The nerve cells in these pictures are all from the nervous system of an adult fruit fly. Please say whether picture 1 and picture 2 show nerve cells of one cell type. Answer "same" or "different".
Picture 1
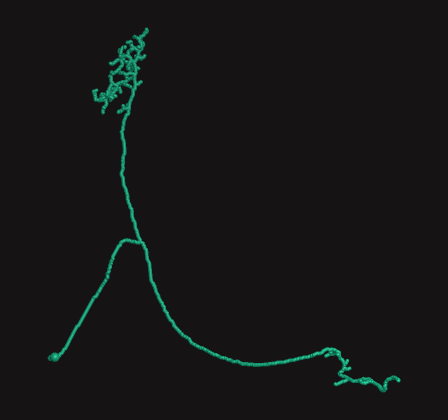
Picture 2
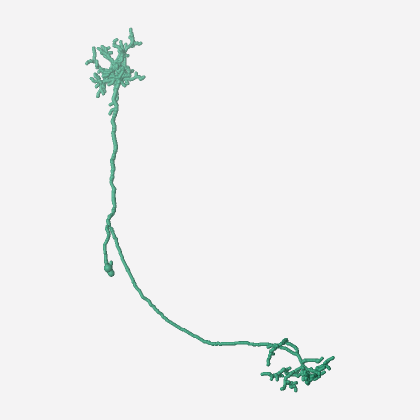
different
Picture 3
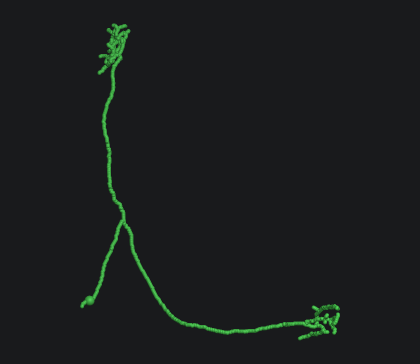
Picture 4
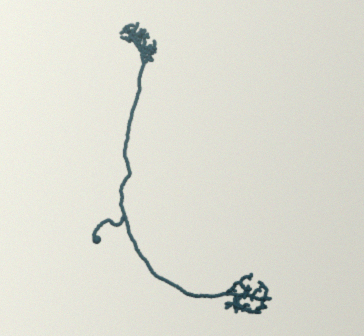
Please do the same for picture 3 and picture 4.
different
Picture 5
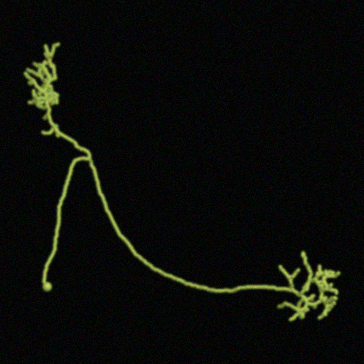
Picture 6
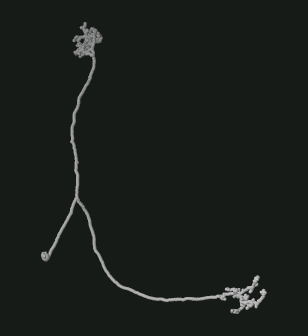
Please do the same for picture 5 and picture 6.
same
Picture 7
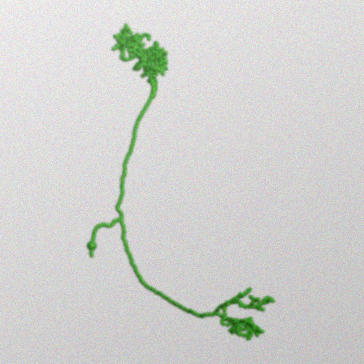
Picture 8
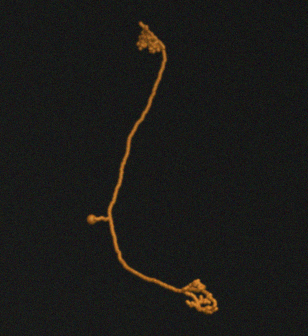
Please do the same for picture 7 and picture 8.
same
